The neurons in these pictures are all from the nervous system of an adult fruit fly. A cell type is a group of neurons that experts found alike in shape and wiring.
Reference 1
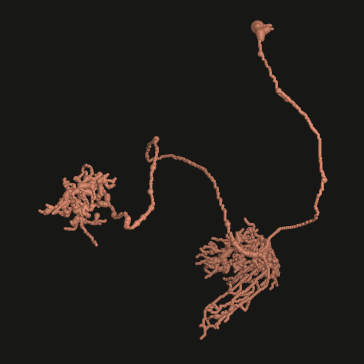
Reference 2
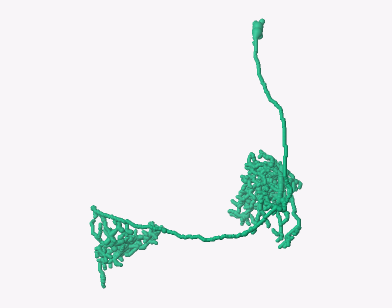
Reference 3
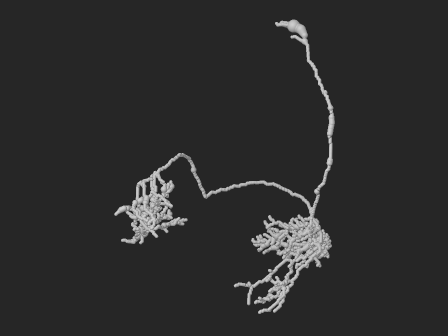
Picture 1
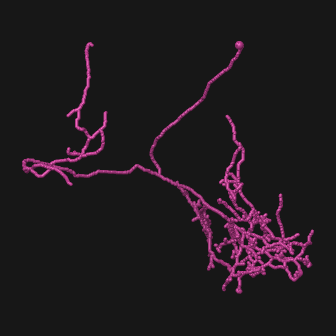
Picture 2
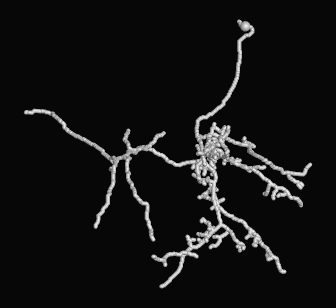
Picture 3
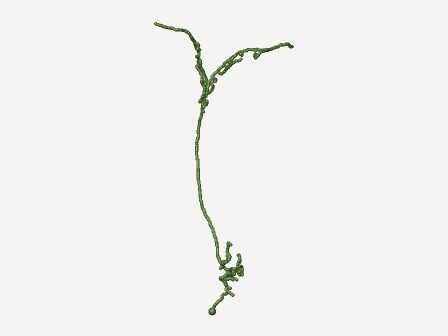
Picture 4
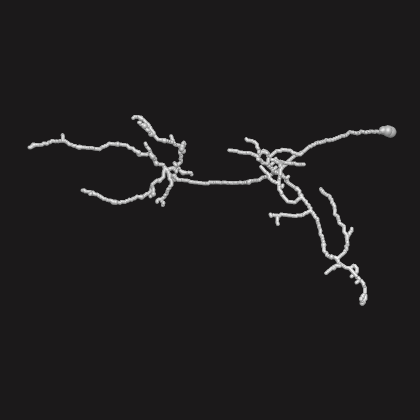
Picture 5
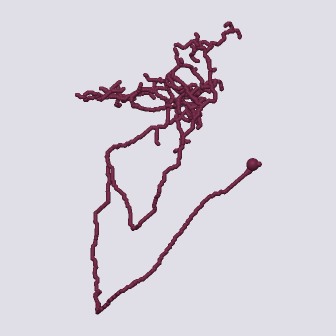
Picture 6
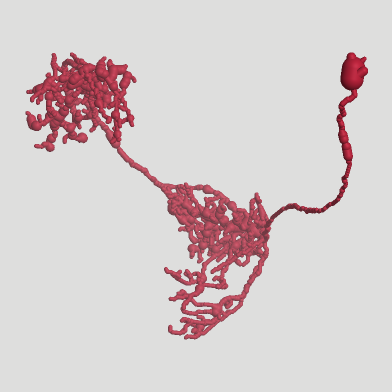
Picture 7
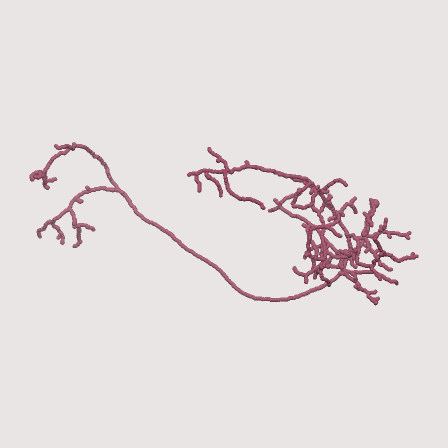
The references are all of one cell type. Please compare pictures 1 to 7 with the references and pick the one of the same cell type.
Picture 6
